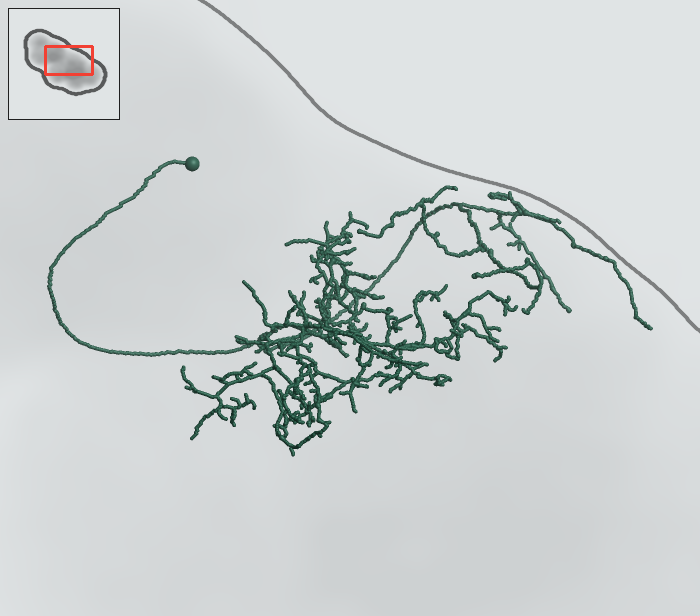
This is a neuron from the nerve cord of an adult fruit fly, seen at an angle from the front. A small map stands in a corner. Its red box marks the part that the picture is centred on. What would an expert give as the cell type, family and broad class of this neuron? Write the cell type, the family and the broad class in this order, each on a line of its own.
IN19B043
hemilineage 19B
nerve-cord intrinsic neuron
